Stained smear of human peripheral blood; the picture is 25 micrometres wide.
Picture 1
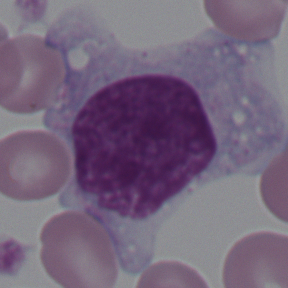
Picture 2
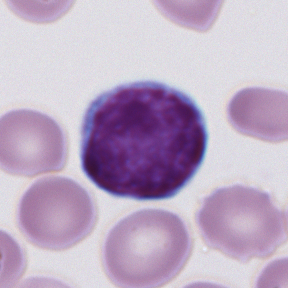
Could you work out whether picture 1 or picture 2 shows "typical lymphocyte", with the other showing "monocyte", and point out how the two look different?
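That's a monocyte in picture 1, and a typical lymphocyte in picture 2. Start with the edges: picture 1 has an irregular outline pushed out into broad, blunt bulges of cytoplasm, whereas picture 2 stays smooth all round, without projections. The amount of cytoplasm is the other obvious thing, since in picture 1 it is abundant and forms a wide zone around a nucleus of about 12 micrometres, while in picture 2 it is only a thin rim.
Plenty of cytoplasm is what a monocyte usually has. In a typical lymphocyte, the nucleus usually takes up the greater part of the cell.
Here that nucleus is round, about 10 micrometres across in a cell of about 11 micrometres, and it fills about 80% of the cell's area.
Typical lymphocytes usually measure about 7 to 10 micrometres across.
The colour differs a little too: pale grey-blue cytoplasm in picture 1, pale blue in picture 2.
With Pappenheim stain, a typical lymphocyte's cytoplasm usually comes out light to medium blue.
Picture 1 has fine pinkish-purple granules scattered through its cytoplasm, along with several small clear vacuoles, and picture 2 shows no granules at all.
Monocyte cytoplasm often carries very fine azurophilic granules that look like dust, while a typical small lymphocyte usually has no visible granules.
In picture 2 the chromatin is dense and coarsely clumped, and no nucleolus can be seen. Red cells touch the monocyte's edge on the left and below.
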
